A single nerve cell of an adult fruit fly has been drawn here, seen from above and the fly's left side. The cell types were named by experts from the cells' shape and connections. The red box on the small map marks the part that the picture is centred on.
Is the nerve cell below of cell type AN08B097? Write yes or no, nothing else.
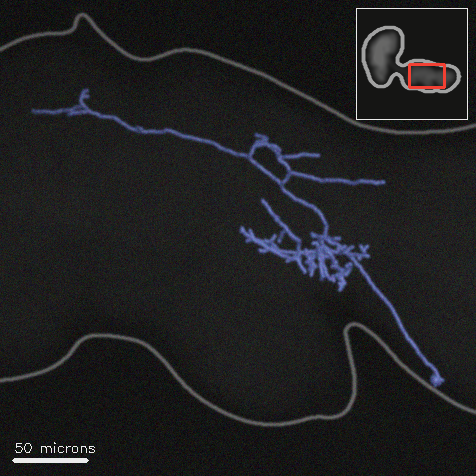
no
